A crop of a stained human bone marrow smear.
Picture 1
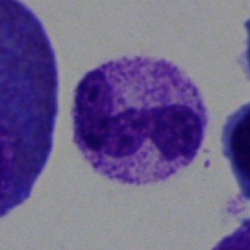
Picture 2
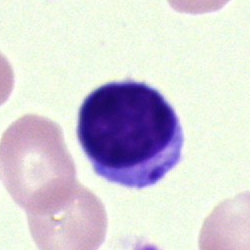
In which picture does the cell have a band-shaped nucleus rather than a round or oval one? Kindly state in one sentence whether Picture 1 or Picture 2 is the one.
Picture 1 is the one where the nucleus is a curved band without separate lobes.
